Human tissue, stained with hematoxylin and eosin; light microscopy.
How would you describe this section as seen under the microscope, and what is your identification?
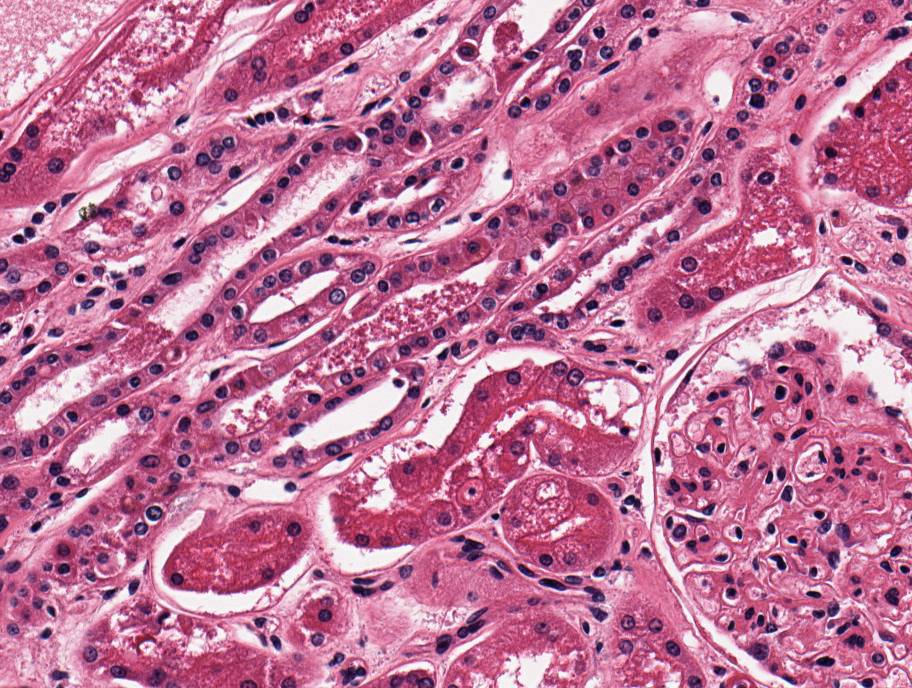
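At lower right, a glomerulus: a rounded tuft of capillary loops, many nuclei, thin capsule. Slender tubules show paler pink cytoplasm than wider ones. Several lumens, mainly central, hold pink granular debris. Scant interstitial stroma forms only thin strands. This is renal cortex.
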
